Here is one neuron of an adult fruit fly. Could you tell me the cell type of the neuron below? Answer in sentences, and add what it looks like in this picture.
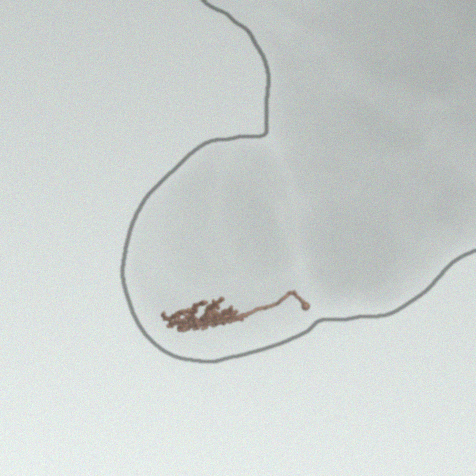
It is of cell type Cm22. Its broad class is optic-lobe intrinsic neuron. It lies in the brain. As drawn here it is more than twice as wide as it is tall.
